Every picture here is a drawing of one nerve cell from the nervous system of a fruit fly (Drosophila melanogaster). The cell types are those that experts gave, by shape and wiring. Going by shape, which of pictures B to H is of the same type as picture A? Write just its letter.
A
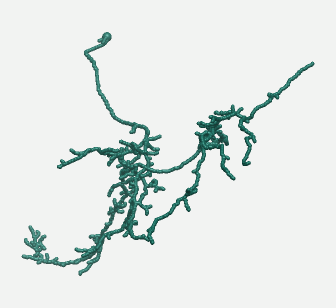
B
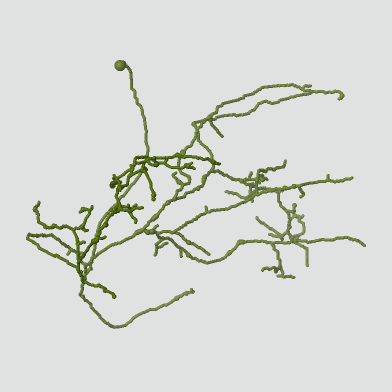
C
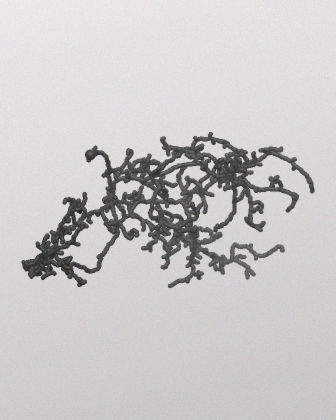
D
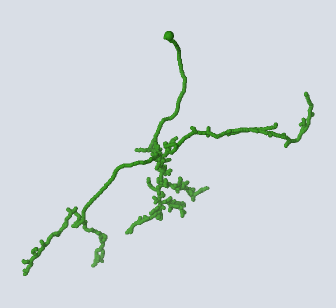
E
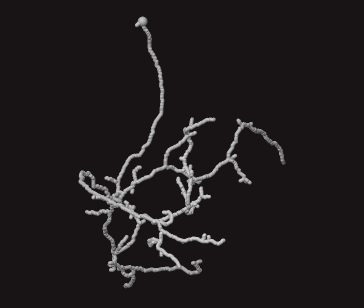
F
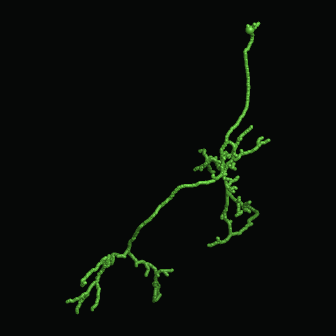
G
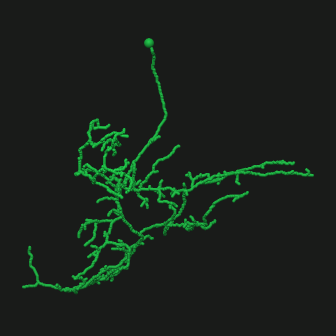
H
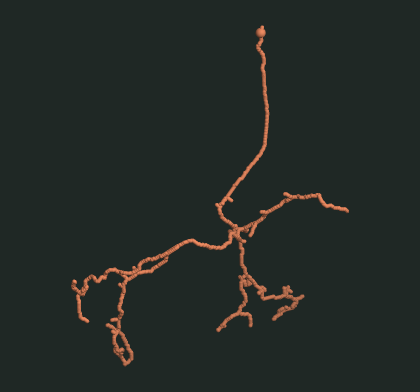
H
